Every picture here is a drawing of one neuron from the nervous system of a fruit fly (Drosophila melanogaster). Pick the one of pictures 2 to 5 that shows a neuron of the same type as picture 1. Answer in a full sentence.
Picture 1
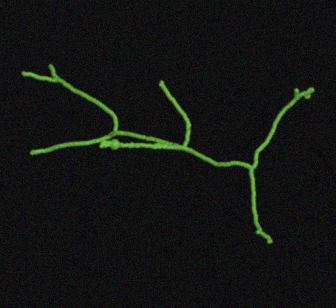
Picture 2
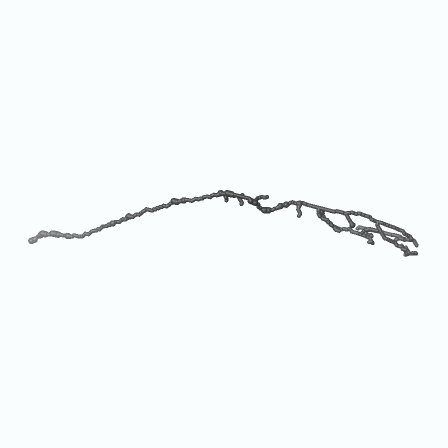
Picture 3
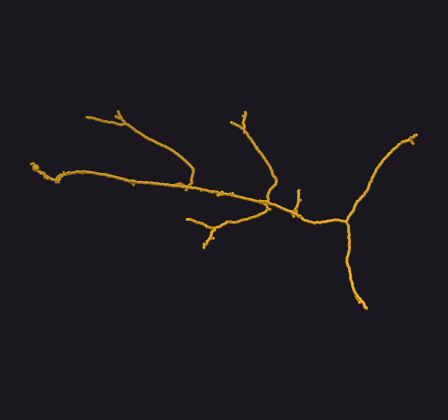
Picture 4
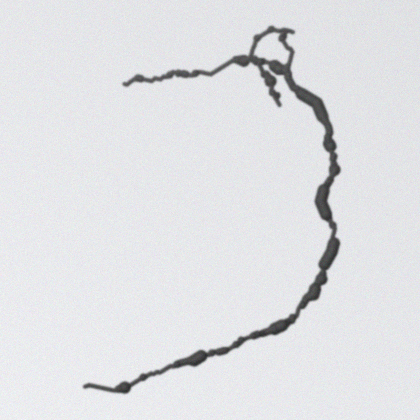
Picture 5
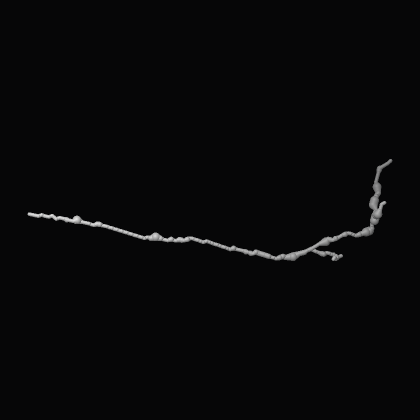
Picture 3 shows a neuron of the same cell type.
